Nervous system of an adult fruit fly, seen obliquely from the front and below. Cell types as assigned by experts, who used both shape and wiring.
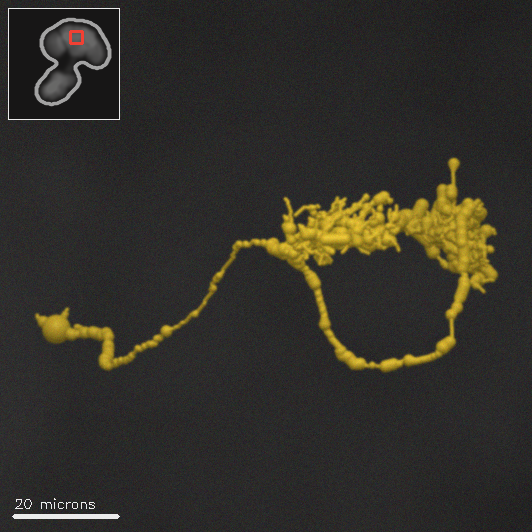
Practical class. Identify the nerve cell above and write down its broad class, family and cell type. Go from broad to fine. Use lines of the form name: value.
broad class: central-brain intrinsic neuron
family: class CX
cell type: hDeltaB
